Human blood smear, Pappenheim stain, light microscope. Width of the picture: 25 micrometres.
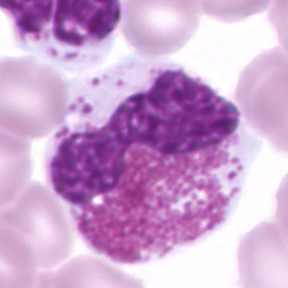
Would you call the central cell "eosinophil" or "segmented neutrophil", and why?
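This is an eosinophil. Start with the granules: coarse, round and reddish-pink, they pack the cytoplasm, most densely in the lower half below the nucleus.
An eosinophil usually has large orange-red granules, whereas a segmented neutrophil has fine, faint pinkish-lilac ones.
Coarse granules like these are not the fine neutrophil kind. Now the nucleus: two lobes joined by a narrower middle part, stretching across the cell from lower left to upper right.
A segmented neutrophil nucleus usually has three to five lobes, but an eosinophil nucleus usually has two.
Two lobes, then, fit the eosinophil.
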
